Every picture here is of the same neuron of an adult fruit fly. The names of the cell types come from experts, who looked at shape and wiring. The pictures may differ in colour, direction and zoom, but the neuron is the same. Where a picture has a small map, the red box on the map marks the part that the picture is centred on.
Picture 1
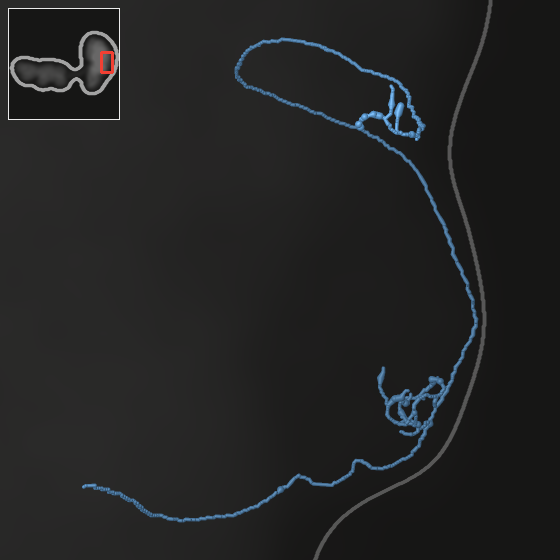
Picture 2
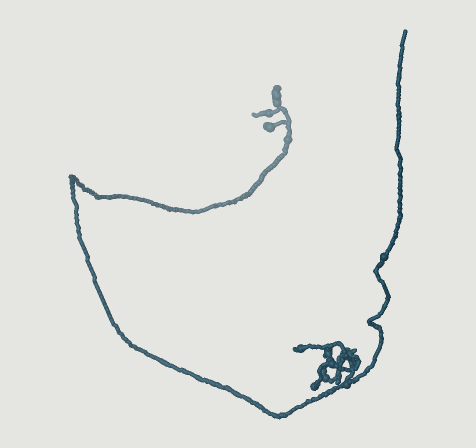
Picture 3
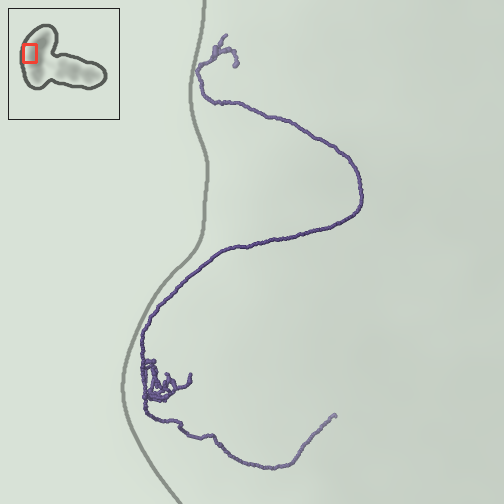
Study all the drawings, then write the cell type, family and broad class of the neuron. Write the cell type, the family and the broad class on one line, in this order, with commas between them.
ORN_VA7l, class olfactory, sensory neuron entering the brain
